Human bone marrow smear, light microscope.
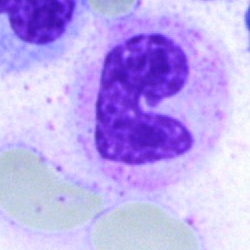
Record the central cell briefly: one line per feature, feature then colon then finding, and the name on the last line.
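Outline: roughly round
Nucleus: kidney-shaped, deep notch opening to the right
Chromatin: dark purple, moderately clumped, with paler patches
Vacuoles: none in the cytoplasm
Name: band neutrophil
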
